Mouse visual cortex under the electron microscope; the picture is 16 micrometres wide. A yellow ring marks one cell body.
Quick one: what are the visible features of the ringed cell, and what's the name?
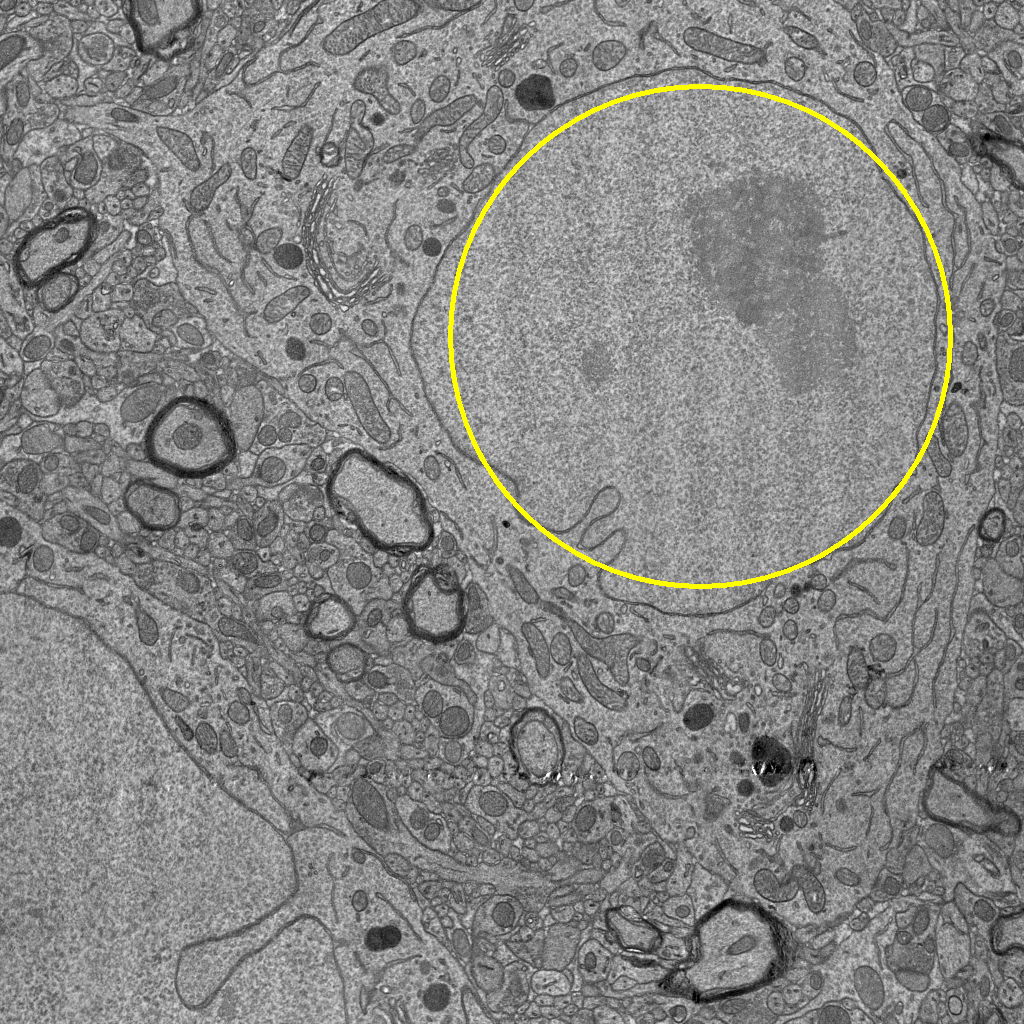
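Checking the nucleus: large and round. Chromatin: pale, finely dispersed, no heavy dark clumps along the envelope. A large, irregular, darker nucleolus sits off-centre toward the upper right; a smaller, faint darker patch lies left of the nucleus's centre. The cell is an inhibitory neuron.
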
